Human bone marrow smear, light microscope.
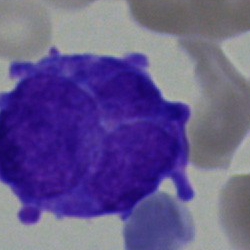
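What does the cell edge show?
Several small, rounded, knob-like blebs projecting from it.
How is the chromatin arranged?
It is finely stippled and fairly evenly spread.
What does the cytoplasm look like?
Only a scant rim, stained deep blue-purple like the nucleus; no distinct granules can be seen in the cell.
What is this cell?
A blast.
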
